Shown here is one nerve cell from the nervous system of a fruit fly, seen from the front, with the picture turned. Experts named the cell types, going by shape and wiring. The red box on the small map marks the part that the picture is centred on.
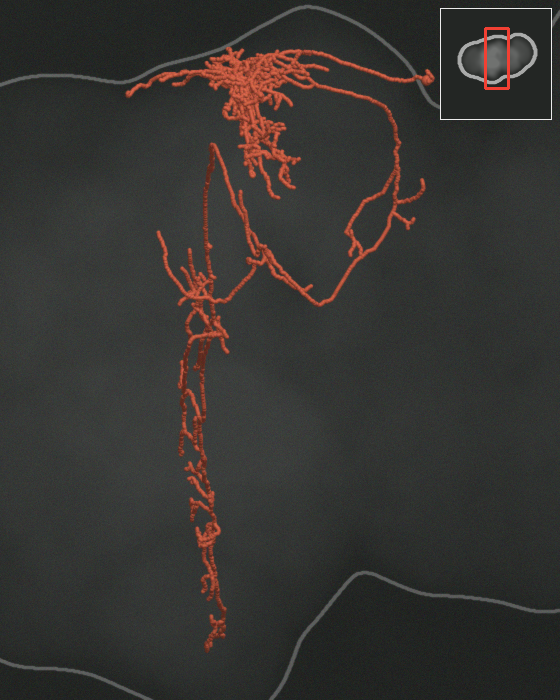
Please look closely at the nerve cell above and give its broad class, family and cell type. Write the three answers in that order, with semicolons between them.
descending neuron; DNge; DNge137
